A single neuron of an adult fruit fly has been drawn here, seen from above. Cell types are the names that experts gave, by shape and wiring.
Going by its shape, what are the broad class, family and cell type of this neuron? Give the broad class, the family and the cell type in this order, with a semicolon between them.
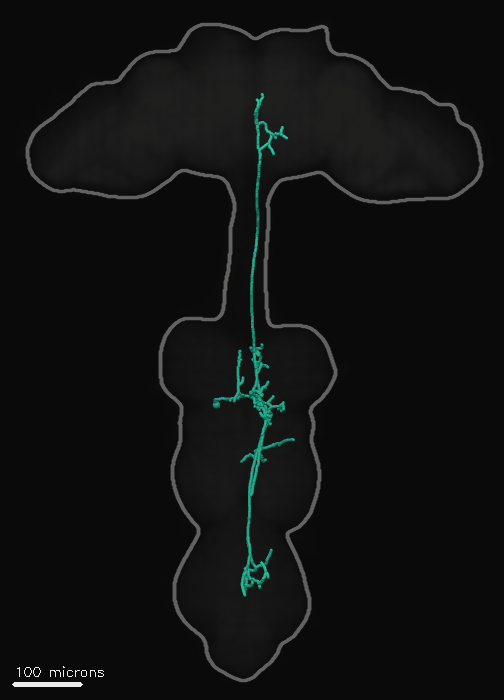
ascending neuron; hemilineage 05B; AN05B067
